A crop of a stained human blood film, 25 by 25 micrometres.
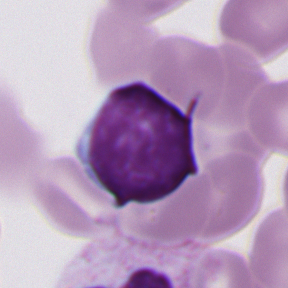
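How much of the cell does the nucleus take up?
Nearly all of it: about 11 by 9 micrometres, with only a thin pale bluish rim of cytoplasm along the left side.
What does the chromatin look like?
Dense, staining dark purple.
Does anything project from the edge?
Yes, a thin pointed spike at the upper right.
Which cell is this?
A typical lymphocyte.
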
